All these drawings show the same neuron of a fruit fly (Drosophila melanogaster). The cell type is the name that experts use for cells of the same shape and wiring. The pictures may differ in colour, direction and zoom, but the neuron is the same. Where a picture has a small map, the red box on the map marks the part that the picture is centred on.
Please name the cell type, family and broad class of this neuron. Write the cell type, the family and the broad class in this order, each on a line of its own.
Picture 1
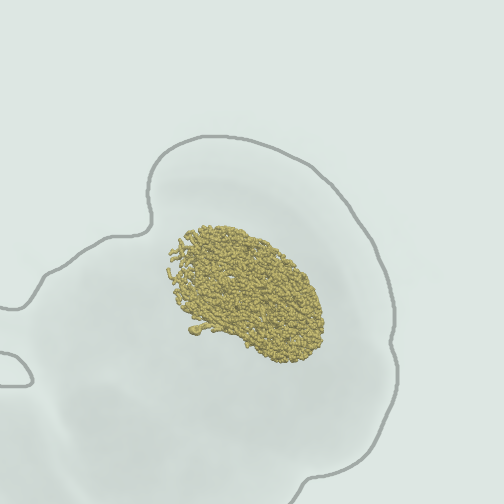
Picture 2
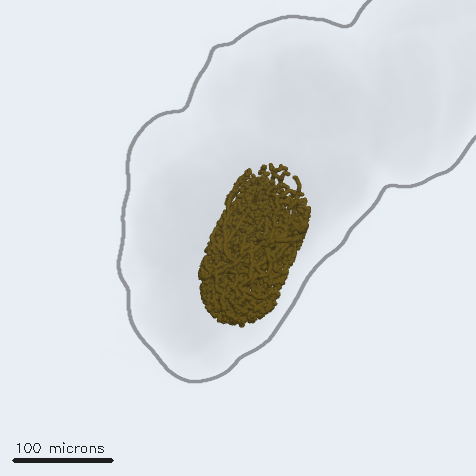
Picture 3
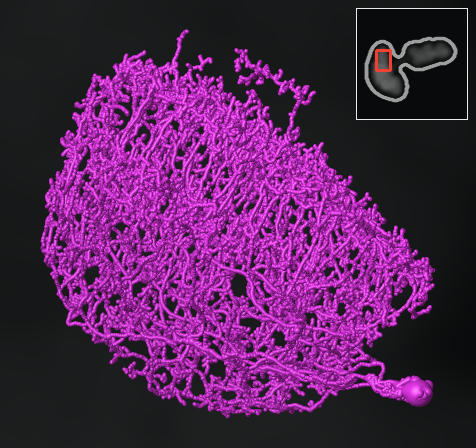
Li31
Li
optic-lobe intrinsic neuron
